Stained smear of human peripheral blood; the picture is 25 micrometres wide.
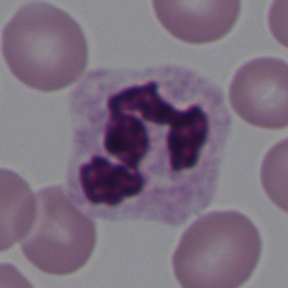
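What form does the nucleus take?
It is split into several separate lobes joined by narrow strands.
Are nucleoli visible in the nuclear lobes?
No nucleoli are visible.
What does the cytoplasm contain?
It is sprinkled with fine, small violet granules.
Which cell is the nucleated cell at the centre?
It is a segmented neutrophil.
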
